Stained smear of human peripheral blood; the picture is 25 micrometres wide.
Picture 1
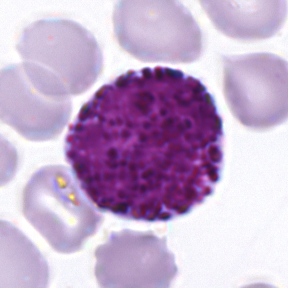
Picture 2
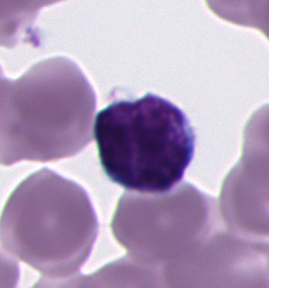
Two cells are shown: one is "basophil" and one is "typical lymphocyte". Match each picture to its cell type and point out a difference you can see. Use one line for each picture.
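Picture 1 – basophil. The cell is densely packed with coarse dark purple granules.
Picture 2 – typical lymphocyte. No granules are seen in the cell.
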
